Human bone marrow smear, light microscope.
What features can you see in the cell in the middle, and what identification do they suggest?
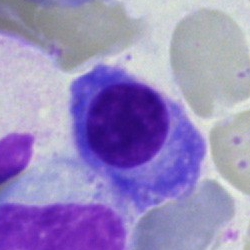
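Off-centre, the nucleus lies towards the upper left of the cell. Its chromatin is dark purple and dense, broken by small paler patches. The cytoplasm stains deep blue and is broadest to the right of and below the nucleus. This is a plasma cell.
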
